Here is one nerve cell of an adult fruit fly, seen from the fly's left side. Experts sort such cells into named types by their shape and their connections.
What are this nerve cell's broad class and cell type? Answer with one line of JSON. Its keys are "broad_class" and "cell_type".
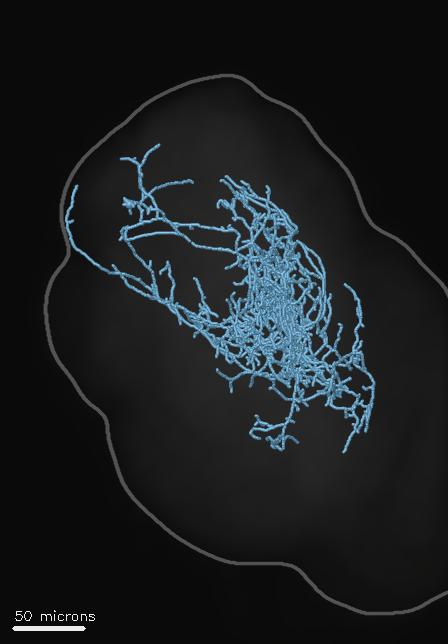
{"broad_class": "central-brain intrinsic neuron", "cell_type": "PLP032"}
